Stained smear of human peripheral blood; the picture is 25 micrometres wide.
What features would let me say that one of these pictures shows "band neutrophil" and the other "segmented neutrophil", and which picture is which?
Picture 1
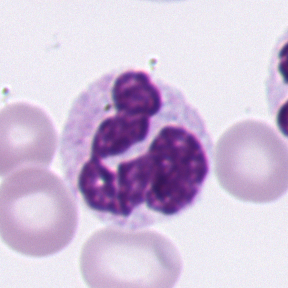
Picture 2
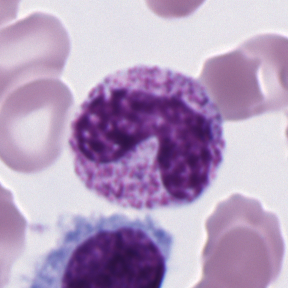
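So, looking at the two: picture 1 is the segmented neutrophil and picture 2 is the band neutrophil. What separates them is the nucleus: in picture 1 it is split into about four lobes, while in picture 2 it is a single curved band not split into separate lobes.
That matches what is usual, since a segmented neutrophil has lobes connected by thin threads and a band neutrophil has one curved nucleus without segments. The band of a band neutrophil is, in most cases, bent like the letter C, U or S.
Then the cytoplasm: in picture 1 it is plentiful, pale pinkish-lilac, and holds fine, faint lilac granules.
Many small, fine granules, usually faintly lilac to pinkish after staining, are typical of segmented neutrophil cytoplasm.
In picture 2 the cytoplasm is pale pinkish rather than blue, and the cell is about 13 micrometres across. Much is shared, though: both outlines are round and smooth, both have dark purple, coarsely clumped chromatin, and neither nucleus shows nucleoli.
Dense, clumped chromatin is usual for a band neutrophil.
One more thing in picture 2: another nucleated cell with bluish cytoplasm lies just below, partly cut off by the frame.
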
